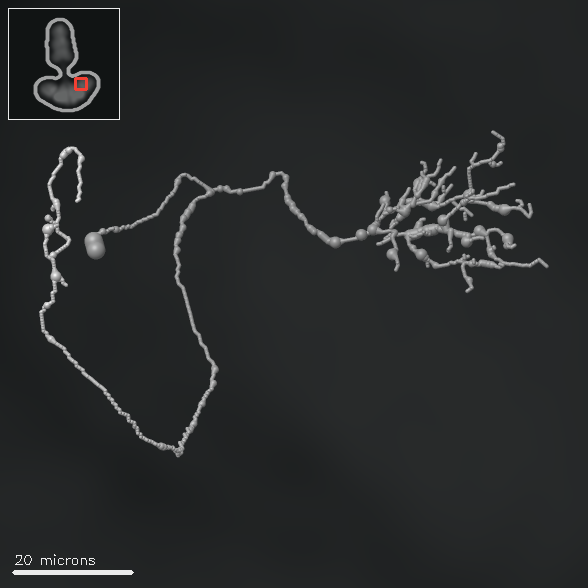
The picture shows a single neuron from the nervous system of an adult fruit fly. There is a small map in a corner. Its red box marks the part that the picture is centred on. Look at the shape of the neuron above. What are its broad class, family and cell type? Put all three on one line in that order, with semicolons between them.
optic-lobe intrinsic neuron; MeLo; MeLo4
